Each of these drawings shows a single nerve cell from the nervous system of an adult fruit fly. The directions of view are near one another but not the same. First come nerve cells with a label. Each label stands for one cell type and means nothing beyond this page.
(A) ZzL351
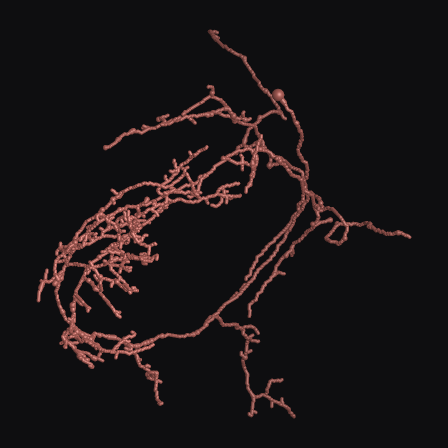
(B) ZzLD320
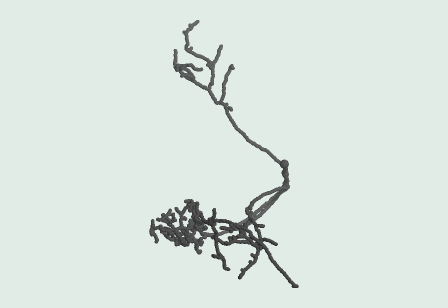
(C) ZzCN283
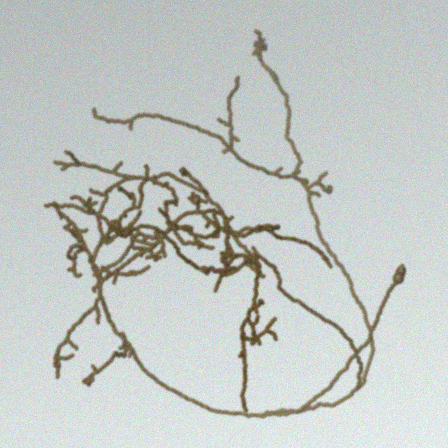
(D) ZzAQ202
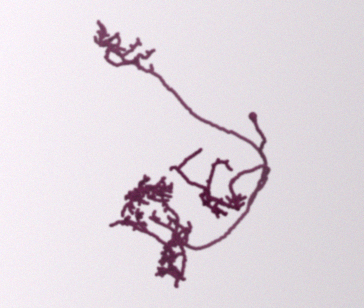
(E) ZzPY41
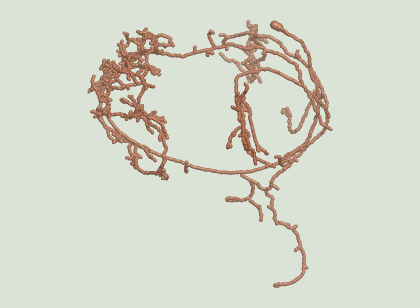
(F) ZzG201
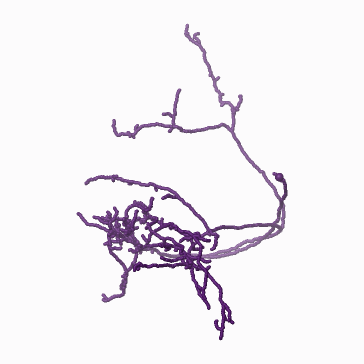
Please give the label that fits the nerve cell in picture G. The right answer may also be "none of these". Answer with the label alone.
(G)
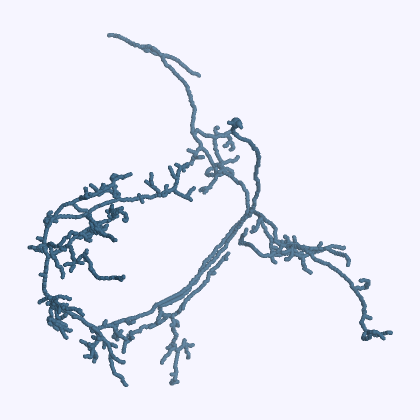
ZzL351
